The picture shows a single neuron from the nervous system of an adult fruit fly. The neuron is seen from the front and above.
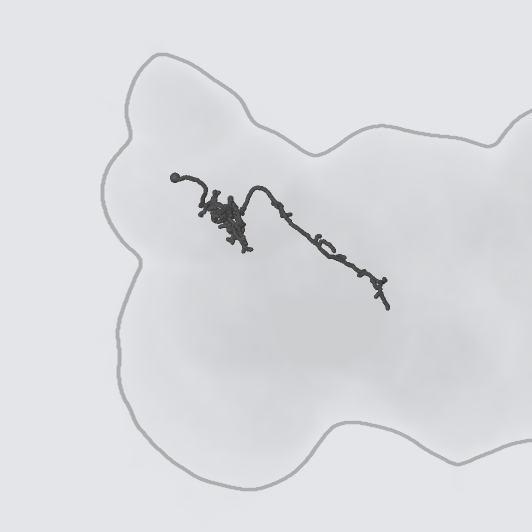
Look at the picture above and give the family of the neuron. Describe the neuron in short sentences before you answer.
In this view it is wider than it is tall. This is a nerve-cord intrinsic neuron. The family is hemilineage 06A.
